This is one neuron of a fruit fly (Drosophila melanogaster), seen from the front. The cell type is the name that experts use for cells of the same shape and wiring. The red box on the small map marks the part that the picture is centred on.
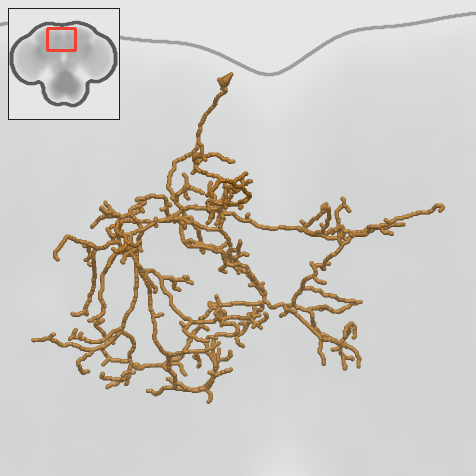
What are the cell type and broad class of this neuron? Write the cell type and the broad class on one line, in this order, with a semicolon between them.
IB050; central-brain intrinsic neuron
